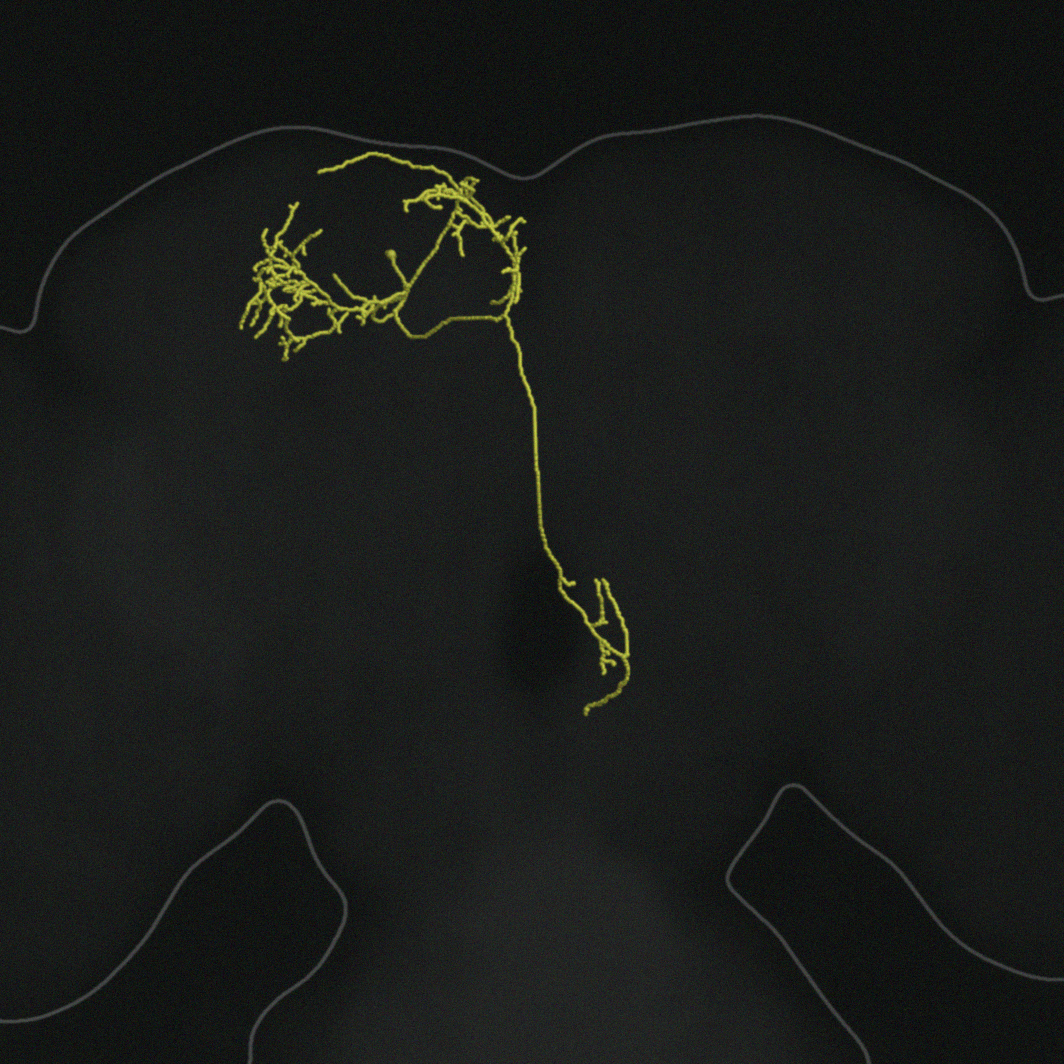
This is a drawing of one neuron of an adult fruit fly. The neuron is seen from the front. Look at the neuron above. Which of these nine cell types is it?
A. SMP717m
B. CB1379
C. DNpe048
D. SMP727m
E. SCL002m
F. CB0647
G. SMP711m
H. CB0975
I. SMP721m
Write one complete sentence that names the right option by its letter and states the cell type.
The neuron is typed SMP721m, per option I.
